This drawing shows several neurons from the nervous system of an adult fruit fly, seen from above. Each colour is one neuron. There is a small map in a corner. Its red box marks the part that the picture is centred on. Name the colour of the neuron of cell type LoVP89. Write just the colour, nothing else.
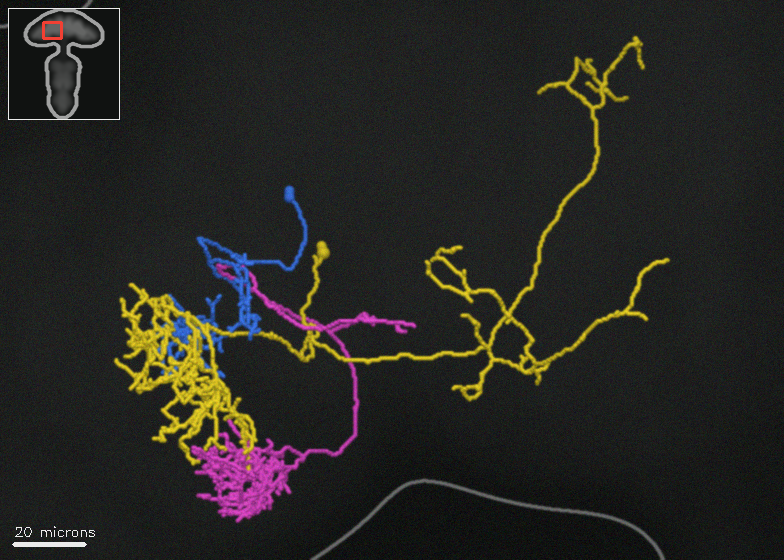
yellow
